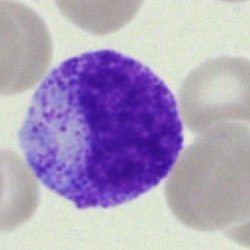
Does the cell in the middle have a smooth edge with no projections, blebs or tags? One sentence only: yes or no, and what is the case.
Yes, what bounds this cell is a smooth, even outline.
